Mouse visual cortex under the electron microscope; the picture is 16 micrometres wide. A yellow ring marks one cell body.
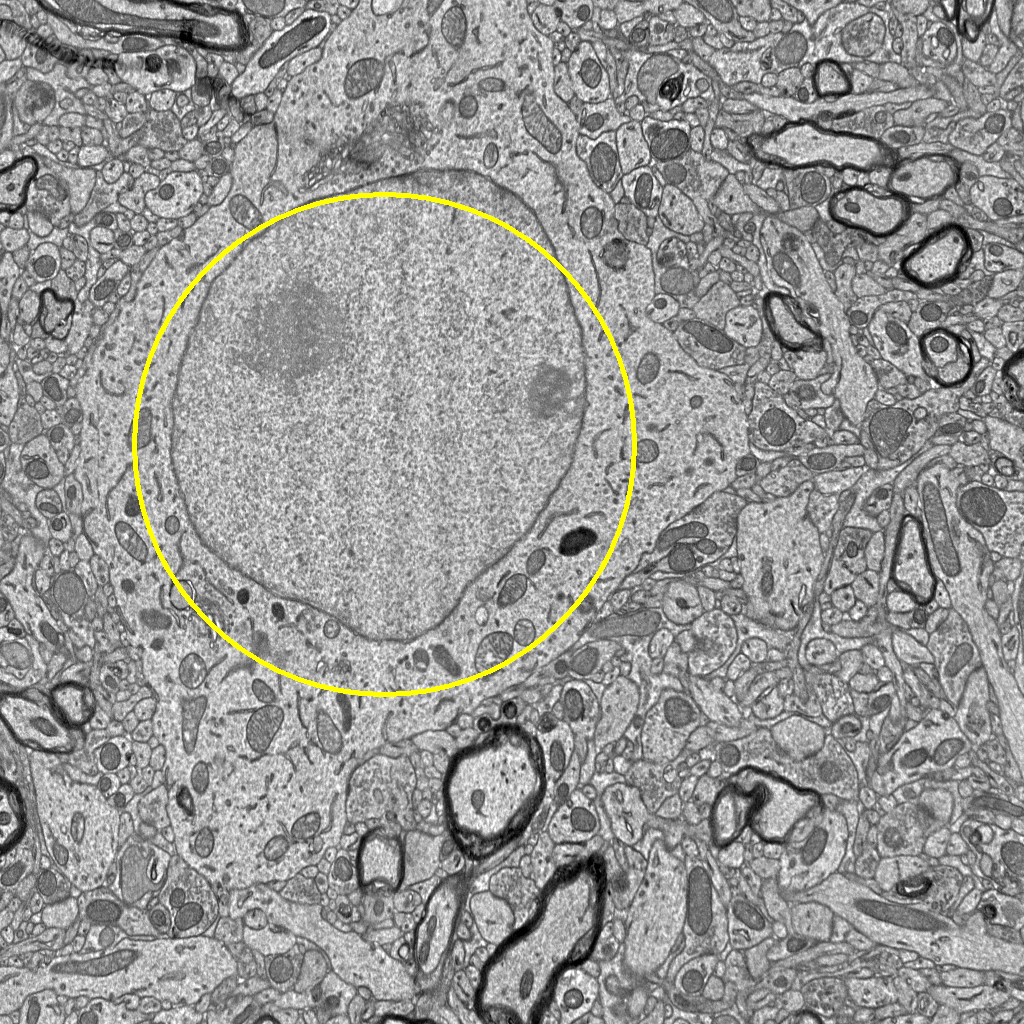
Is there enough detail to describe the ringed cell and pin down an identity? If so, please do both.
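The nucleus lies wholly within the picture and is roughly round in outline. Its envelope runs smoothly, with no deep infoldings. Several mitochondria are scattered in the cytoplasm below the nucleus, and a single very dark oval body lies in the cytoplasm at its lower right. This cell is an excitatory neuron.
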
